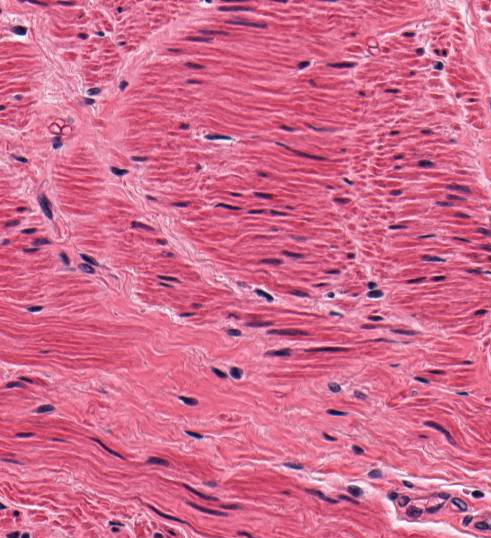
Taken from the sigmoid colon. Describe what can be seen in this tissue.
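Bundles of smooth muscle cells, running in differing directions, make up the field. Toward the bottom of the field the muscle cells lie roughly horizontally. Their nuclei are elongated, cigar-shaped and dark blue. The muscle cytoplasm is pink and fibrillar, and no cross-striations are visible.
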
